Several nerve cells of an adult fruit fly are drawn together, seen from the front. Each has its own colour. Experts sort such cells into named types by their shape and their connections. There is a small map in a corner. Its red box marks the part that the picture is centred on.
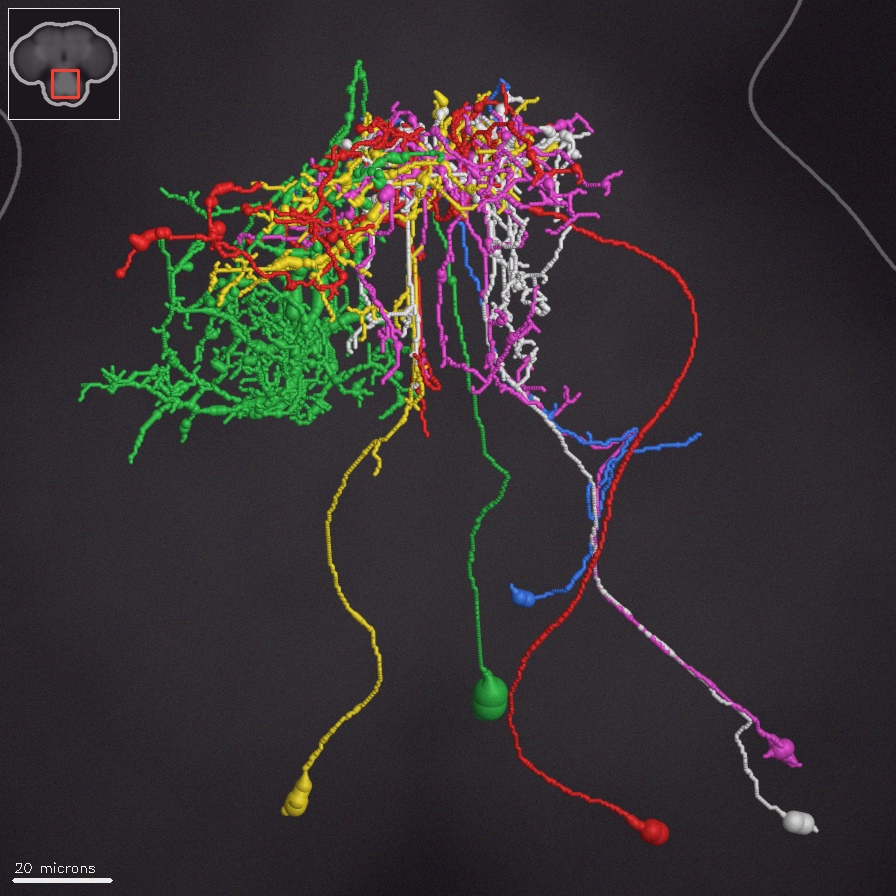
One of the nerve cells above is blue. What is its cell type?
IN12A063_a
